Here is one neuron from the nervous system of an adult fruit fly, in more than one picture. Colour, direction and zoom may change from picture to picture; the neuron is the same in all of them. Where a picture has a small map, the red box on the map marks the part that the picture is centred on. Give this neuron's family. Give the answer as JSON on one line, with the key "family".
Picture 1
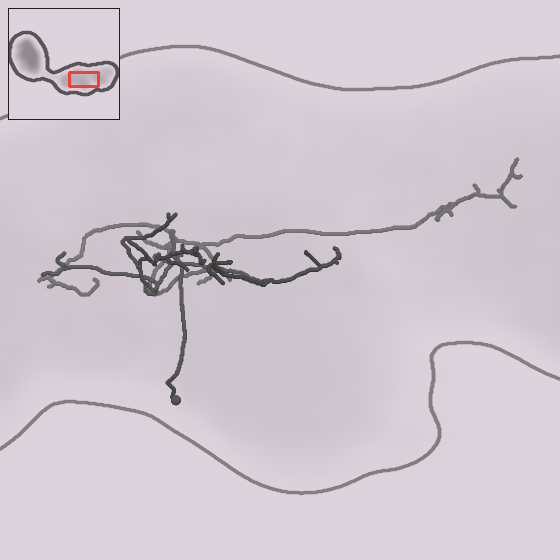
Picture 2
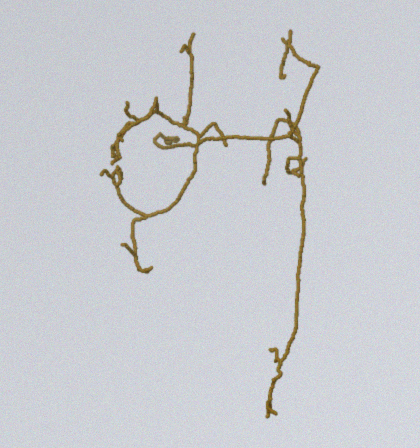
{"family": "hemilineage 07B"}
